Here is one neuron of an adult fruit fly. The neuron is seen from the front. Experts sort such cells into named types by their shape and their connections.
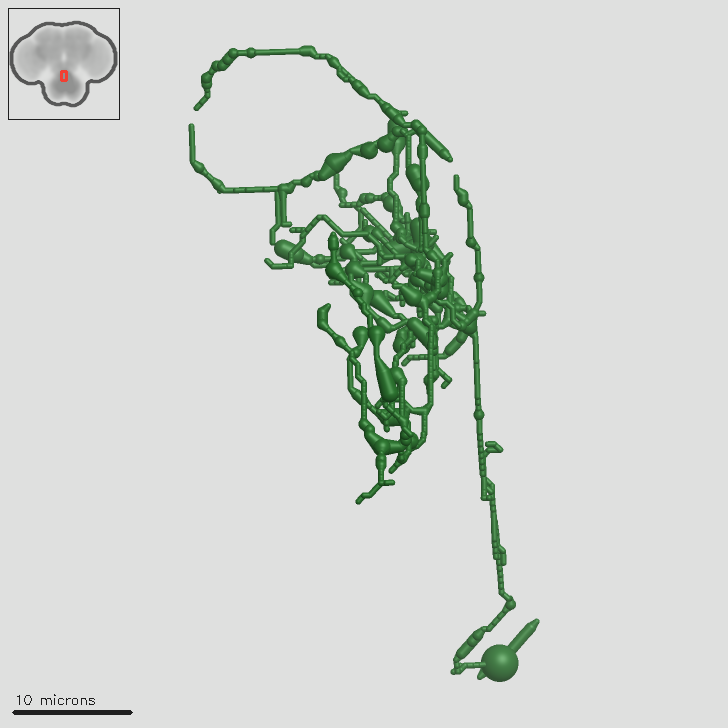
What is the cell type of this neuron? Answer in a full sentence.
The cell type is IN02A064.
